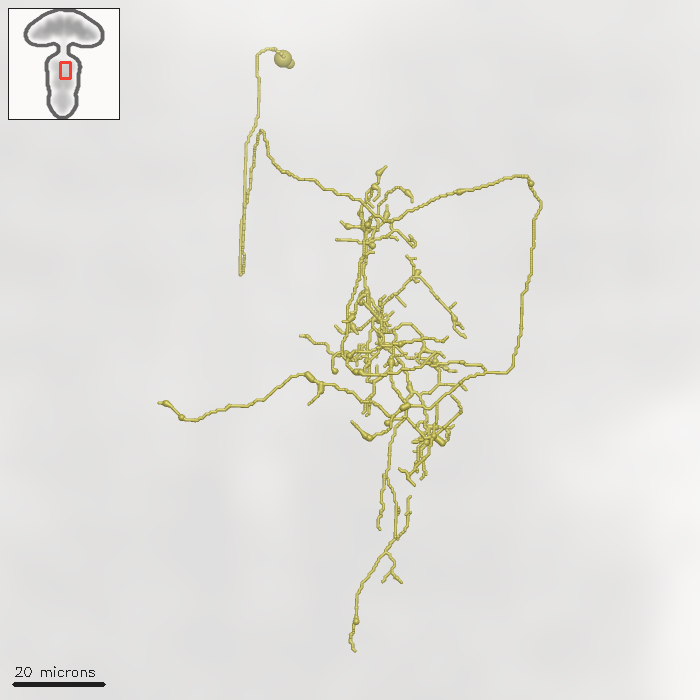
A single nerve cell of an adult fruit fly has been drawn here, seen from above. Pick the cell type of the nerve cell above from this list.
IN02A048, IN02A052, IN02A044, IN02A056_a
IN02A048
